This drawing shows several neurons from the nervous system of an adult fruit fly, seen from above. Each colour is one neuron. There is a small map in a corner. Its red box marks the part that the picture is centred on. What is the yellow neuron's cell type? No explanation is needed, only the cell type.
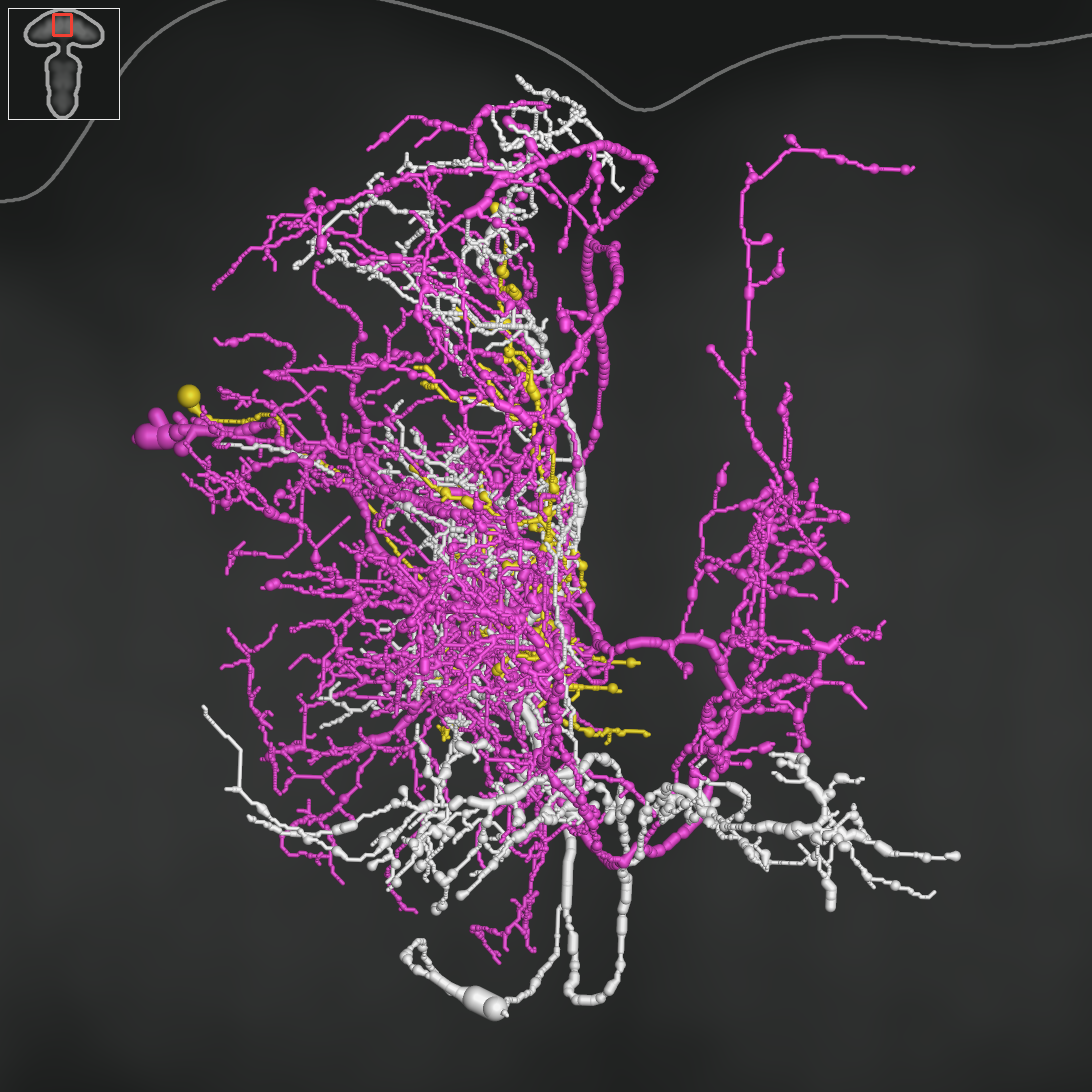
VES109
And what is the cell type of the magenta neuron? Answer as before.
VES092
